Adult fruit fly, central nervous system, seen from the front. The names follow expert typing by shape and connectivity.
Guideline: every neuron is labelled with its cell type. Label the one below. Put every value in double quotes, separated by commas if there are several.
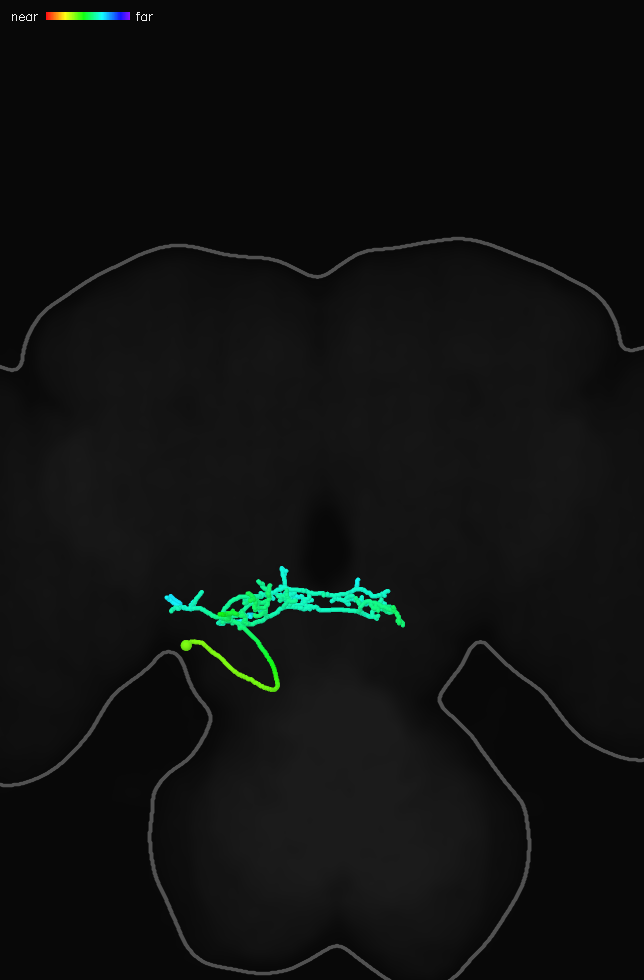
"AMMC003"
